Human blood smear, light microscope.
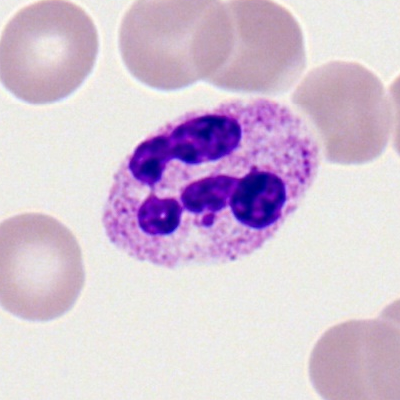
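Segmented neutrophil in a stained human blood smear. Notice how the nucleus is divided into several separate lobes, with dark purple, coarsely clumped chromatin. Fine pinkish-violet granules fill the cytoplasm. Look between the lower lobes, too: a small round dark dot lies there.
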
